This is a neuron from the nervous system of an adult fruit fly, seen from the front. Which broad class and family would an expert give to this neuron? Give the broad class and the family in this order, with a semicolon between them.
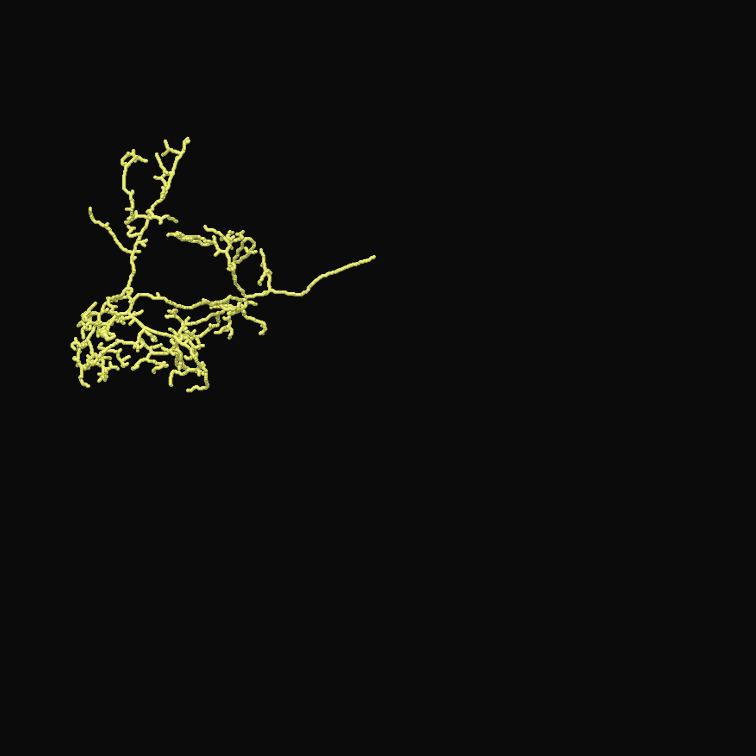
central-brain intrinsic neuron; hemilineage SLPa&l1_anterior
